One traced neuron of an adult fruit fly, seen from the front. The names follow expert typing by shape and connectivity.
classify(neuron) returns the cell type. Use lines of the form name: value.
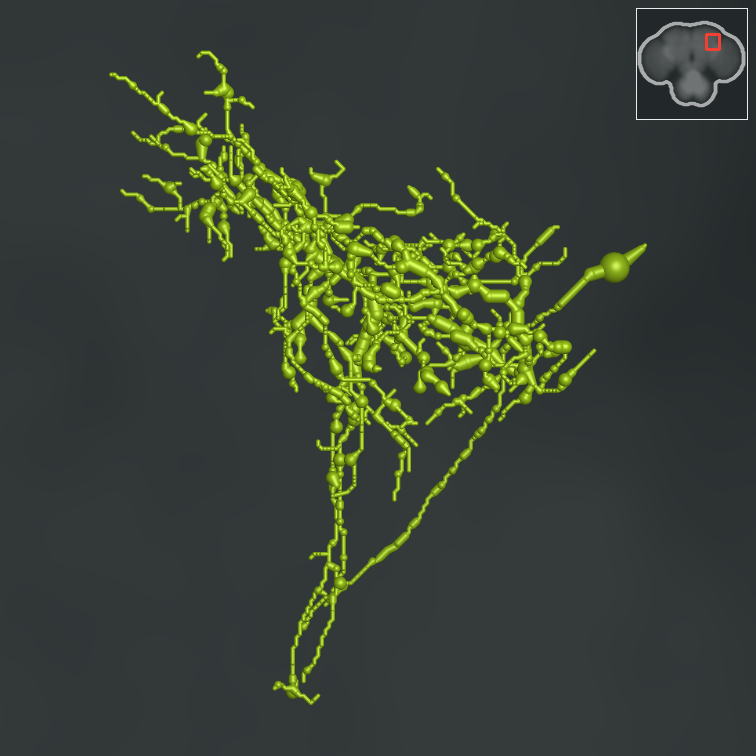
cell type: LHPV2a1_d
